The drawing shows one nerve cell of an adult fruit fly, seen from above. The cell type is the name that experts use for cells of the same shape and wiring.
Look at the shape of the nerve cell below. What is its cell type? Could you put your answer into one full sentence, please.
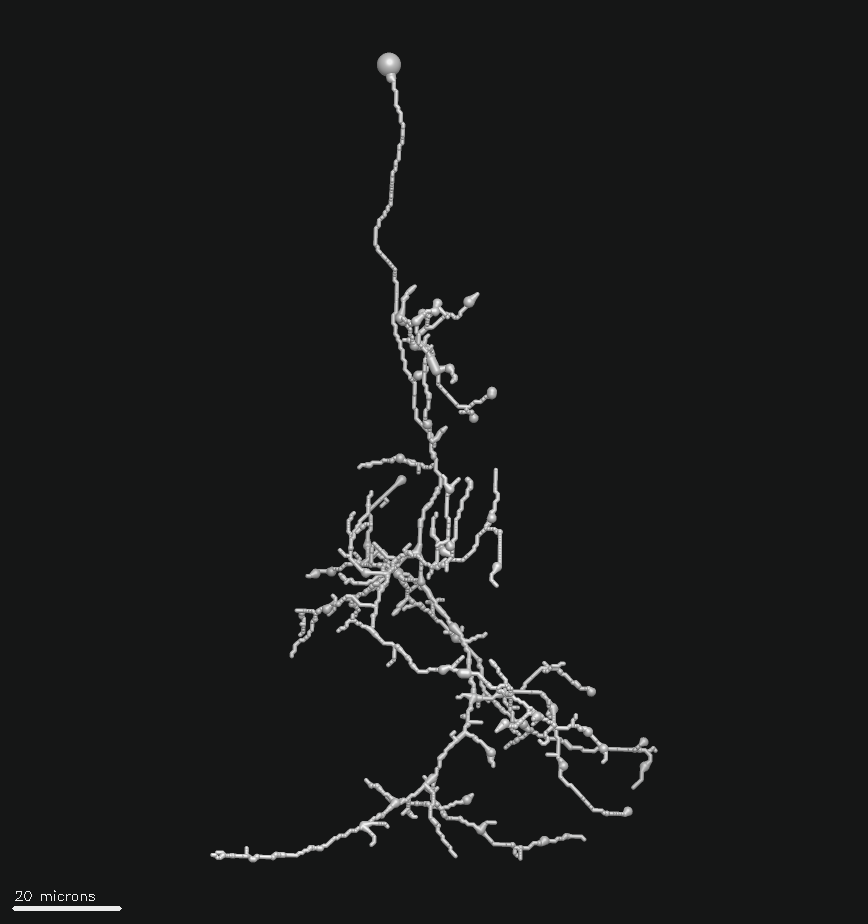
The cell type designation of this neuron is IN16B115.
